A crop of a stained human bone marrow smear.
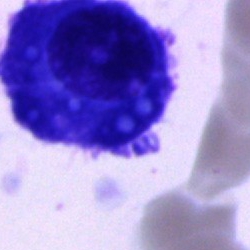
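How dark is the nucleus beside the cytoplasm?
It stains only slightly darker.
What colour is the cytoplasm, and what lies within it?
Intense deep blue, with many small, round, pale vacuoles scattered through it.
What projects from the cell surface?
Small rounded blebs, clearest at the lower right.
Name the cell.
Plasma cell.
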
